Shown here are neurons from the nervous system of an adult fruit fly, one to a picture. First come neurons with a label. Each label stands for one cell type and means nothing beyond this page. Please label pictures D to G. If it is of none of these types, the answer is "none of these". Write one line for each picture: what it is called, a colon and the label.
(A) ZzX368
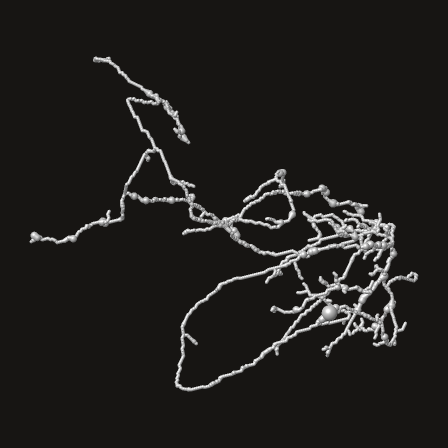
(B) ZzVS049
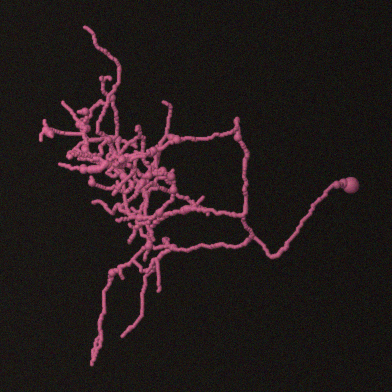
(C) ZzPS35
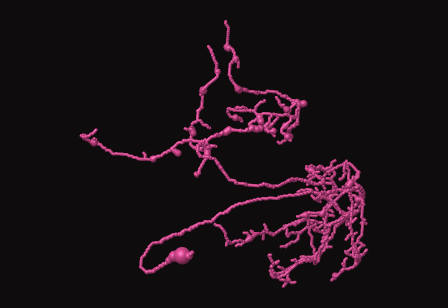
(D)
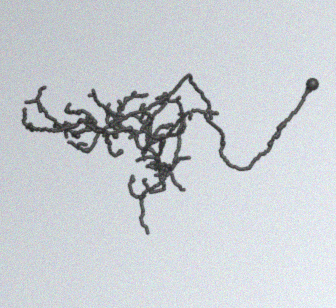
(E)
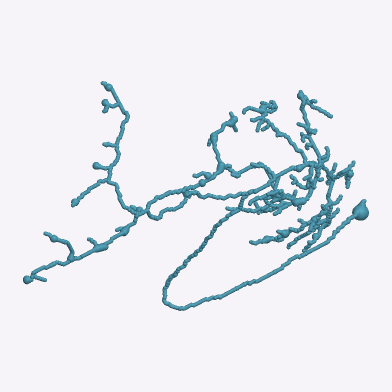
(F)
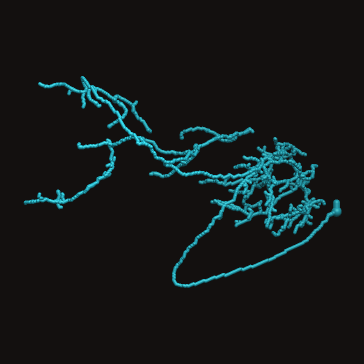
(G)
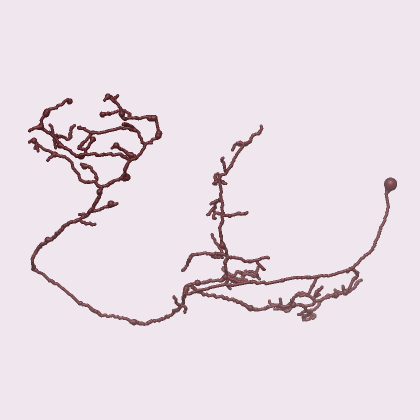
D: ZzVS049
E: ZzX368
F: ZzX368
G: none of these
